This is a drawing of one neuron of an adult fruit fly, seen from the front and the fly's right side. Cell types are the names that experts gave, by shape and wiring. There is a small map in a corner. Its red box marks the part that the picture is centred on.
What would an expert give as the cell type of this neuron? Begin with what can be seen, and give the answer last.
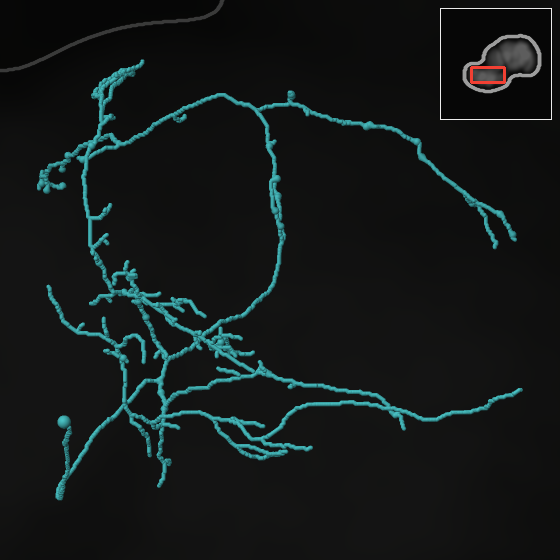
The cell body is at the lower left of the picture. The picture shows dozens of branch ends. Its broad class is nerve-cord intrinsic neuron. Its cell type is IN08B105.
